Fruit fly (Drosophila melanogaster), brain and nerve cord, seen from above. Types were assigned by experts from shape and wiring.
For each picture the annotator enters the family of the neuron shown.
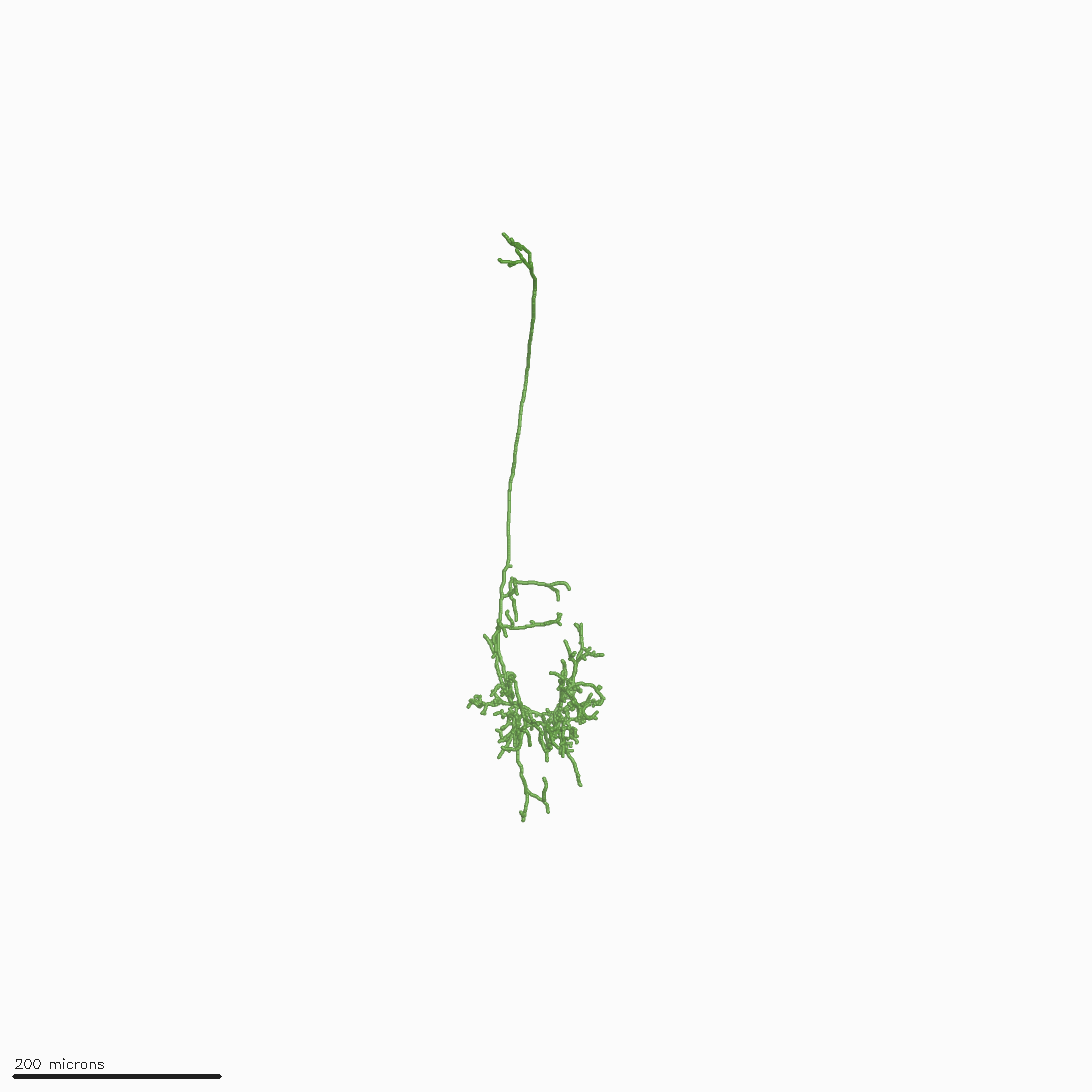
hemilineage 06B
